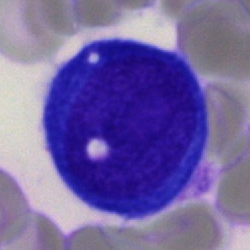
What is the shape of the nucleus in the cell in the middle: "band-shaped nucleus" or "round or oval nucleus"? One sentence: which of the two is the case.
The nucleus is gathered into one compact mass that is round or oval.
